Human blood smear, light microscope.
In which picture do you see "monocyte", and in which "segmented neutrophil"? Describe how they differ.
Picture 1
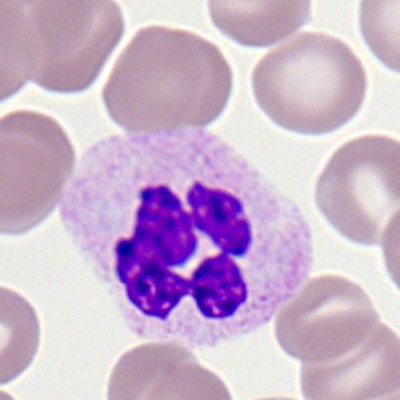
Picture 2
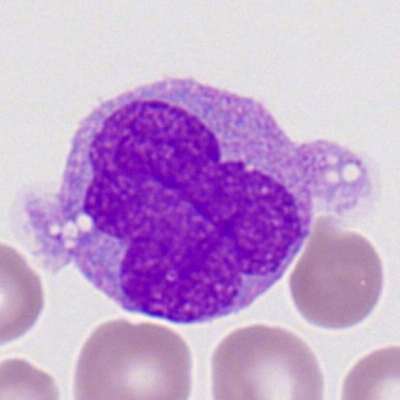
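A segmented neutrophil appears in picture 1 and a monocyte in picture 2.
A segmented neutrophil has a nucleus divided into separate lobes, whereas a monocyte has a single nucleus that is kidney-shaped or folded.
The nucleus in picture 1 is divided into four separate lobes; the nucleus in picture 2 is folded into several overlapping lobes and fills most of the cell.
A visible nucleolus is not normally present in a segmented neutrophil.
In picture 1 no nucleoli can be seen, and the chromatin is dark purple and coarsely clumped.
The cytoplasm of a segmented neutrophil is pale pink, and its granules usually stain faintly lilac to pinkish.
Picture 1 has a wide rim of pale pinkish-lilac cytoplasm filled with fine, evenly scattered pinkish-lilac granules, and no vacuoles. Picture 2 has a moderate rim of pale greyish-lilac cytoplasm.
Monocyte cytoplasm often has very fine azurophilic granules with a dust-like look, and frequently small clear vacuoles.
Picture 2 shows no coarse, distinct granules, only a fine dusty texture, and a few small clear vacuoles near its left and right edges. The outline in picture 2 is irregular, with cytoplasm bulging out on the left and right sides.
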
